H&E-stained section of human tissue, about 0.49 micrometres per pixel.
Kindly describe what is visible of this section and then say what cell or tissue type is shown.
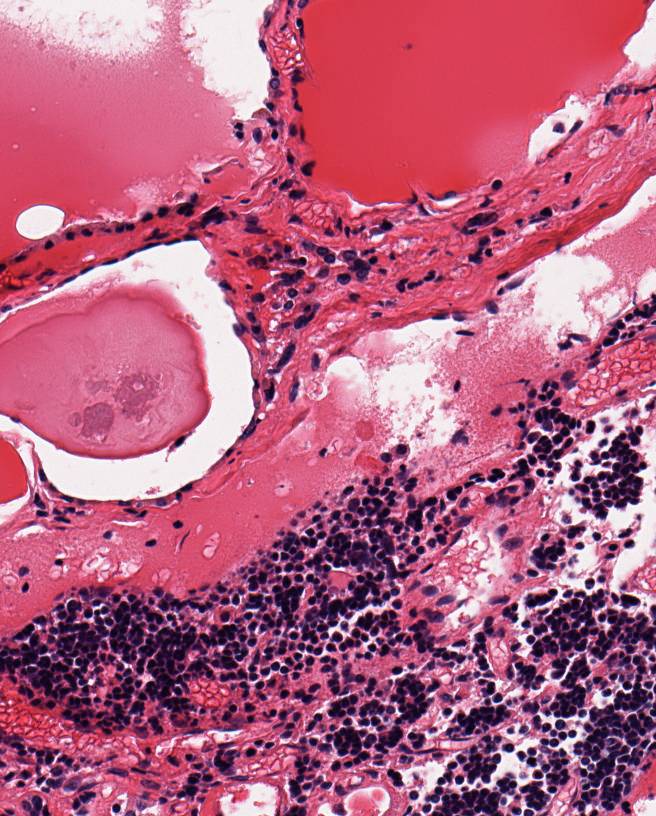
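Large spaces fill the upper half of the field, each holding homogeneous, eosinophilic pink material almost free of cells. Septa of loose pink fibrous tissue with scattered spindle-shaped nuclei divide them. The lower half is a dense sheet of lymphocytes, with small round dark nuclei and scant cytoplasm. This is thyroid.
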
